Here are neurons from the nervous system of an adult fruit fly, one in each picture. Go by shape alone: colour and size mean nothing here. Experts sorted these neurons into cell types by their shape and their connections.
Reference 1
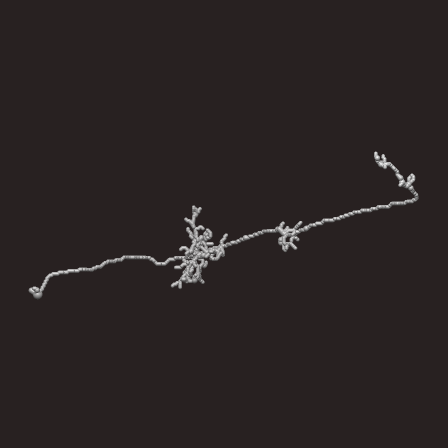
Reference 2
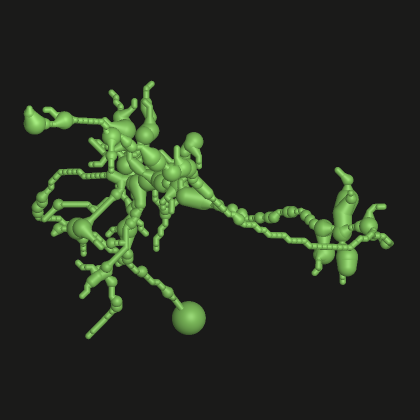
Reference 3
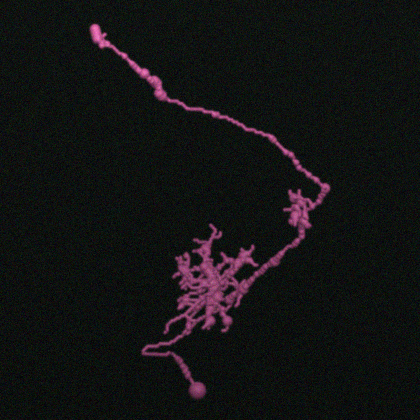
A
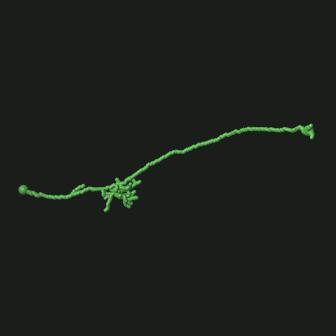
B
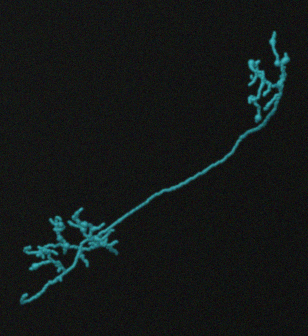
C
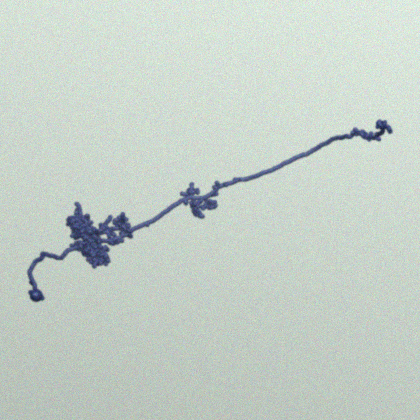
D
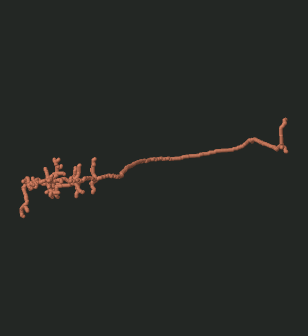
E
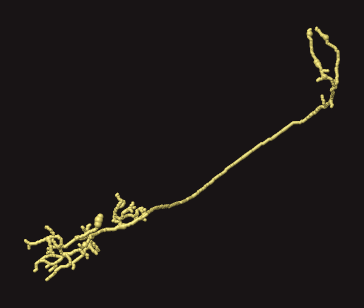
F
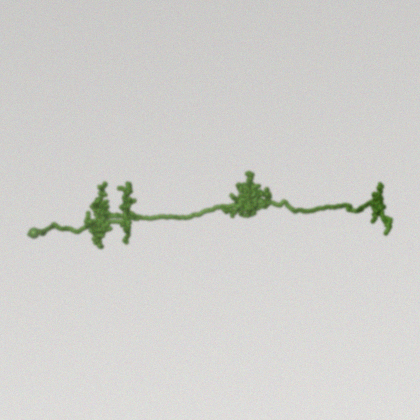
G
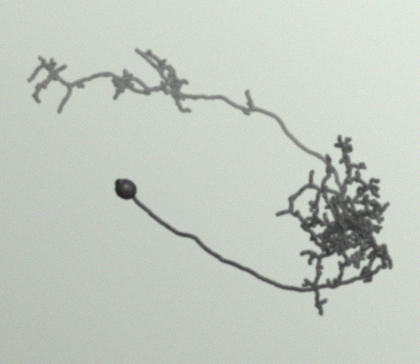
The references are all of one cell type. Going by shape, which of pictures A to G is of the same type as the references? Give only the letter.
C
